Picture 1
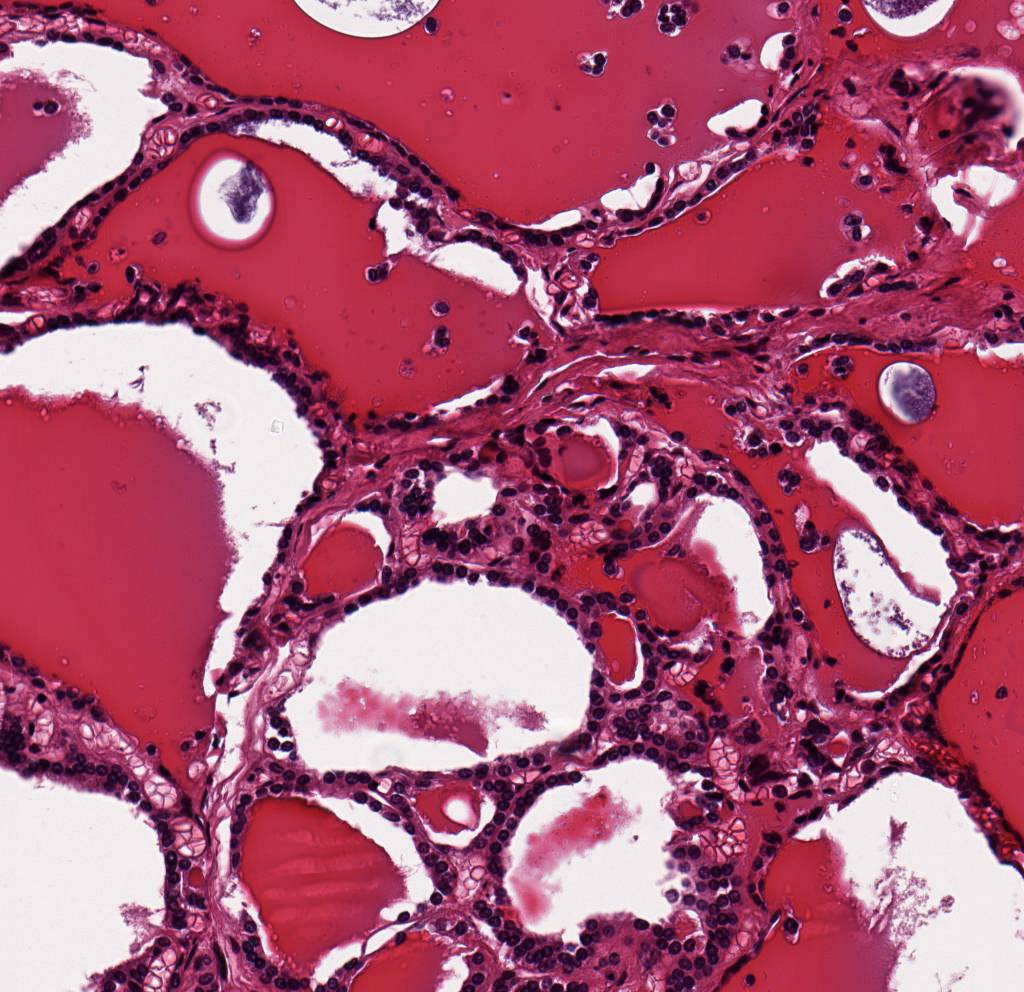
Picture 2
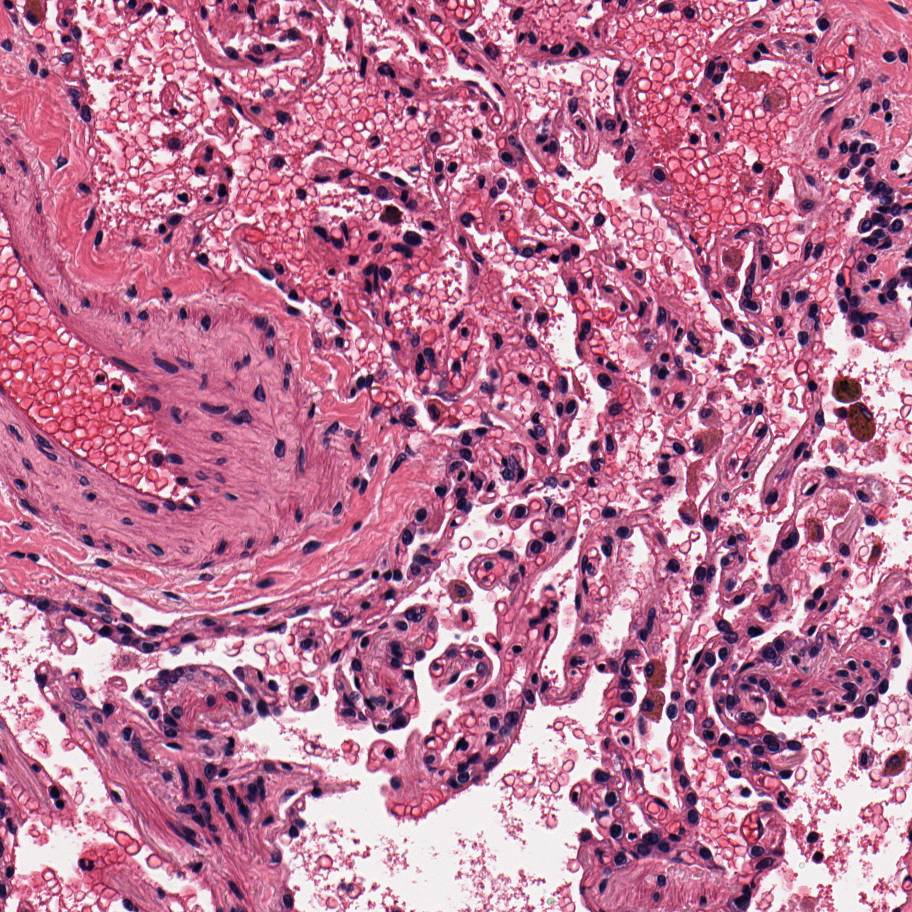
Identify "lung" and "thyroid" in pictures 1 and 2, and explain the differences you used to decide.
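Of the two, thyroid is the first and lung the second. In picture 1, closely packed follicles of widely varying size fill the field, the smallest clustered in the lower centre, and most of their lumens hold homogeneous deep pink colloid.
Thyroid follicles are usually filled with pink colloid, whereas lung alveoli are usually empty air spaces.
In picture 2, thin branching septa outline small irregular spaces, many in the upper half packed with red blood cells. The follicles of picture 1 are lined by one layer of flattened to low cuboidal cells with dark round nuclei.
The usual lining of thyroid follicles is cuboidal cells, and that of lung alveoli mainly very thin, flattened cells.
Picture 2 also has a thick-walled vessel on the left with elongated, spindle-shaped nuclei parallel to the wall's curve, and scattered cells holding coarse golden-brown pigment.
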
